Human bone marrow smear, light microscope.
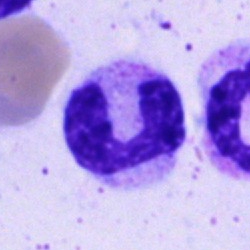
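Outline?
Round, smooth.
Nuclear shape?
Horseshoe, opening toward the top of the picture.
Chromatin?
Dark purple, coarsely clumped.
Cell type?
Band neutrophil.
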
